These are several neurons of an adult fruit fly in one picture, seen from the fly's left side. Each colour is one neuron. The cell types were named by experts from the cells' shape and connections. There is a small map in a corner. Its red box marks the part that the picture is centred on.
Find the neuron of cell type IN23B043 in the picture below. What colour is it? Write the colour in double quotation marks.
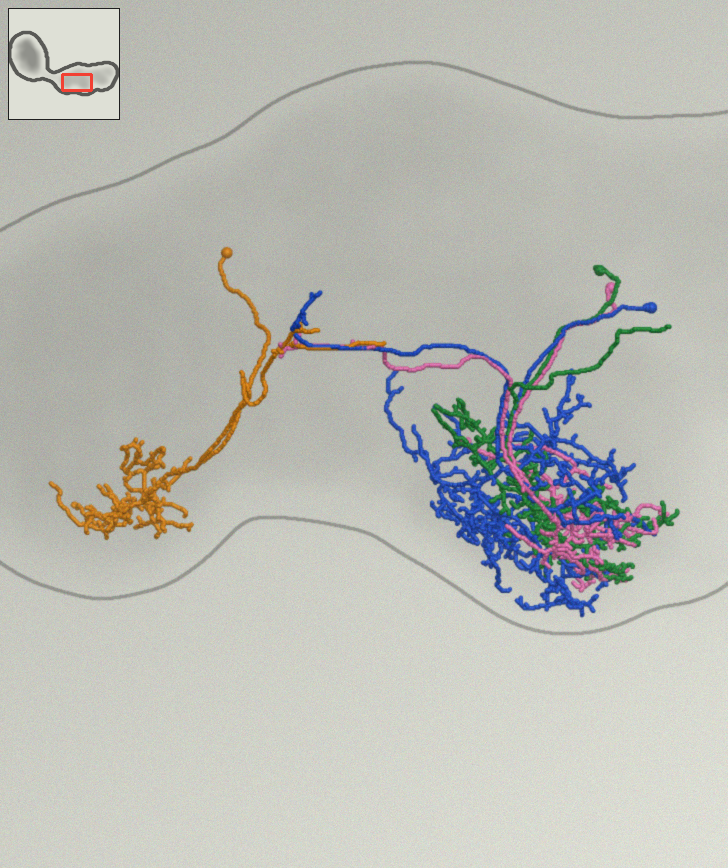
"green"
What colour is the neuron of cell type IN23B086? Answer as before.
"pink"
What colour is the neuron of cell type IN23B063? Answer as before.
"orange"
